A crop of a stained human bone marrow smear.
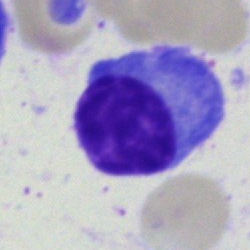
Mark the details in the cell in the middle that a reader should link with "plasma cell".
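Plasma cell: the paler zone in the cytoplasm just right of the nucleus fits.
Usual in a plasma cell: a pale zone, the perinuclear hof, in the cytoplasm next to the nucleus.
Otherwise seen: dense, dark purple chromatin in coarse clumps split by lighter streaks; abundant, deep blue cytoplasm; an irregular outline rather than a smoothly round one.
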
